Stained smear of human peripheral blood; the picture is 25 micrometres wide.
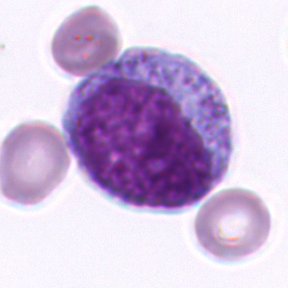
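Myelocyte, the central cell in a stained smear of peripheral blood. The nucleus measures about 13 by 10 micrometres and sits off-centre toward the lower left. Fine purple granules are scattered through the pale bluish-lilac cytoplasm, and a paler patch lies against the right side of the nucleus.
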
